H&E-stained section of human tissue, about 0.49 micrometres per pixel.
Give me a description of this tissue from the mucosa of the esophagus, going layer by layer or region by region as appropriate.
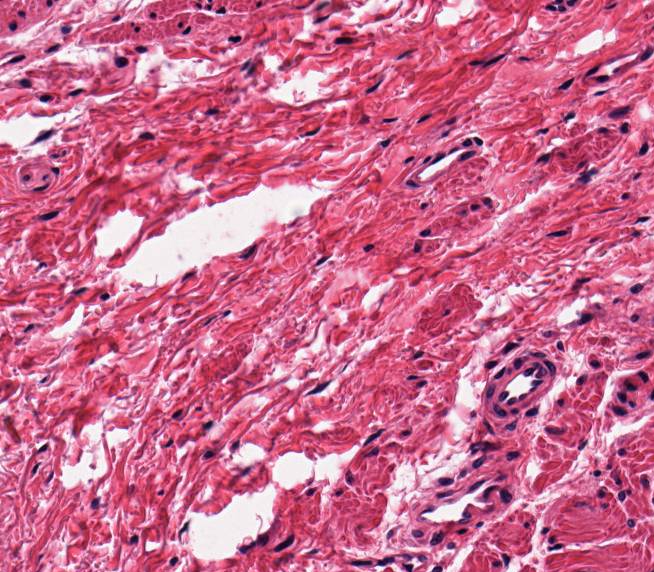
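The fibres stain a deep pink-red with eosin. Dark, mostly elongated nuclei are scattered among them. In the lower right part of the field lies a small vessel with a round open lumen and a wall of concentric cells. No fat cells are present in the field.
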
